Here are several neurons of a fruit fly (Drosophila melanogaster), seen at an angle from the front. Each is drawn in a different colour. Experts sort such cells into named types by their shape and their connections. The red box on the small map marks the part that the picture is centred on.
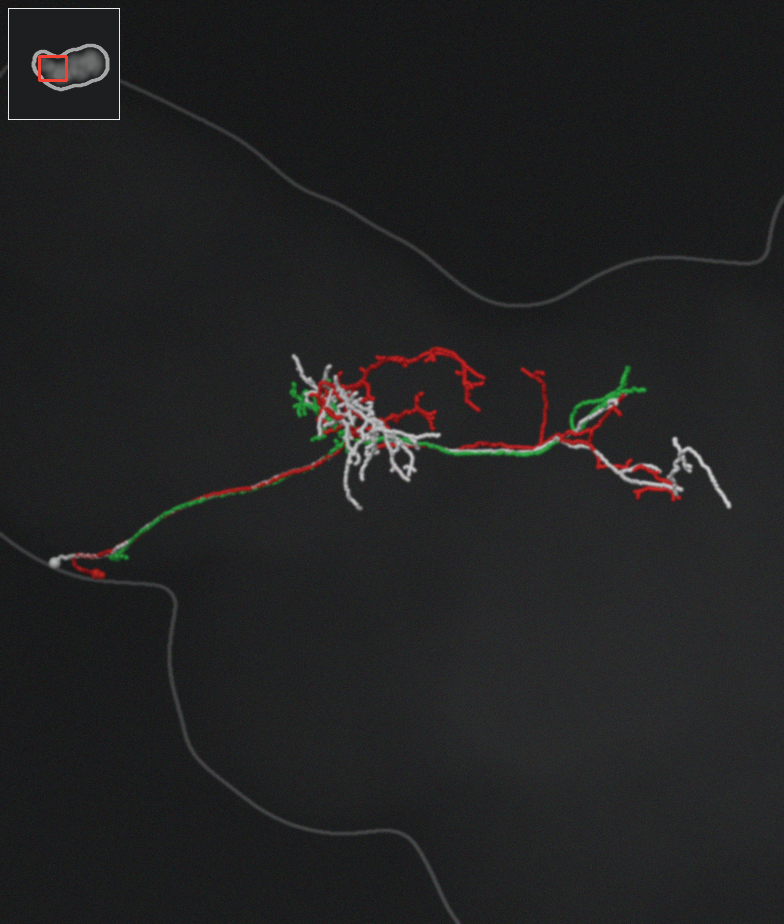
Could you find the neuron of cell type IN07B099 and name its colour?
white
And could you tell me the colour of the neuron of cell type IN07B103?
red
